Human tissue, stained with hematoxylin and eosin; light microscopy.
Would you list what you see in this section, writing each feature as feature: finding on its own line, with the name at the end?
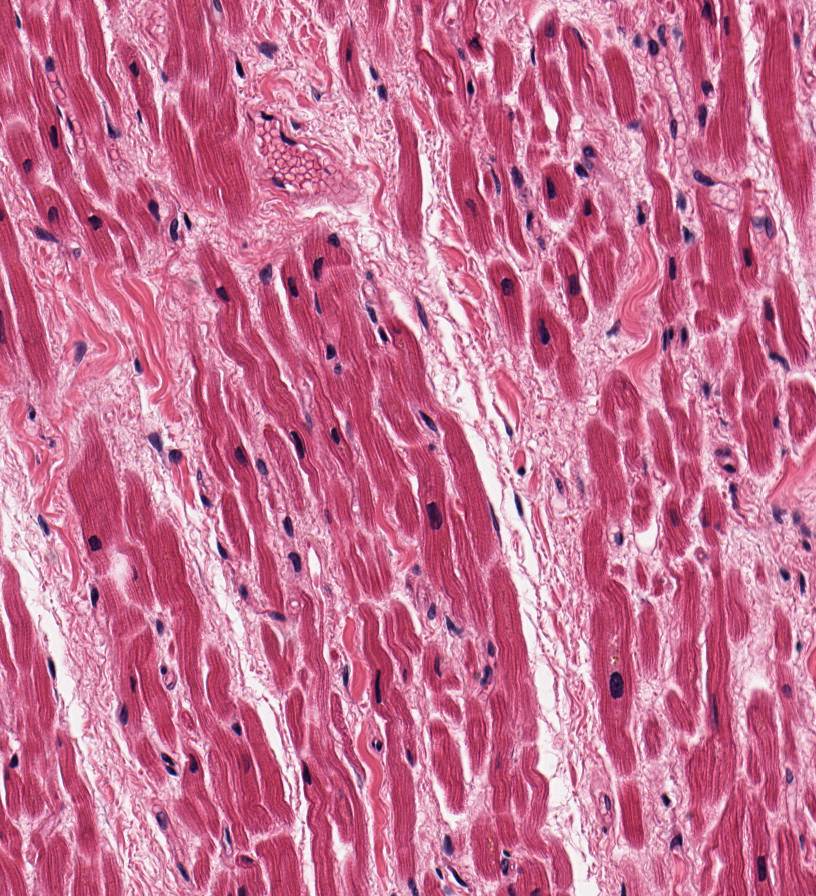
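Arrangement: muscle fibres roughly parallel across the whole field
Direction: slanting steeply from upper left to lower right
Fibre shape: many short segments with blunt ends, some branching
Between groups: pale pink loose fibrous tissue widening the spaces
Fat cells: none anywhere in the field
Name: atrial appendage of the heart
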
